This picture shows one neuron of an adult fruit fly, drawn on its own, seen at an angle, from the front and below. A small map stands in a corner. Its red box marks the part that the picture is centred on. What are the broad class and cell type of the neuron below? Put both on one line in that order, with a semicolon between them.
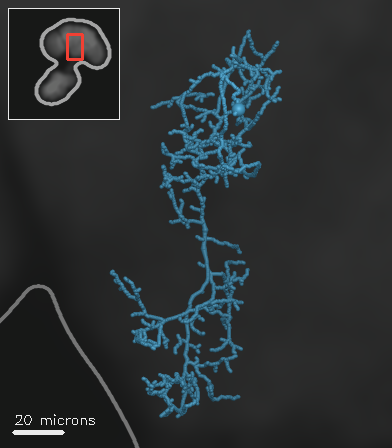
central-brain intrinsic neuron; GNG663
